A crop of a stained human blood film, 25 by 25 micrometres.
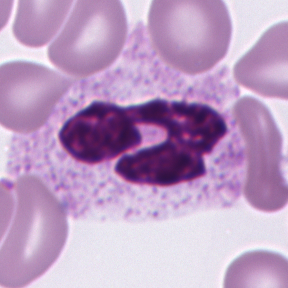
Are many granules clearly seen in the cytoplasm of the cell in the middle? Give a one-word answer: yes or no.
Yes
